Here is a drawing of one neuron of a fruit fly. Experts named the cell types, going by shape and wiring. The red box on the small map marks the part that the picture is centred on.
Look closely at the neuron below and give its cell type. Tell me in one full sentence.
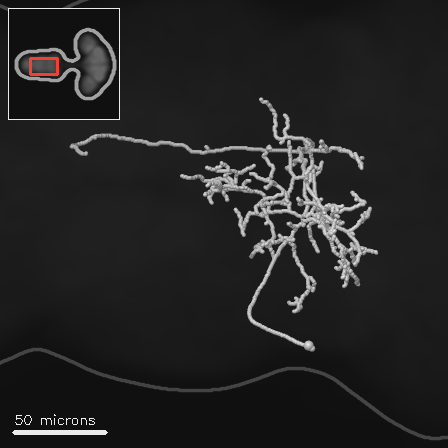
This neuron is included in the cell type IN08B083_a.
